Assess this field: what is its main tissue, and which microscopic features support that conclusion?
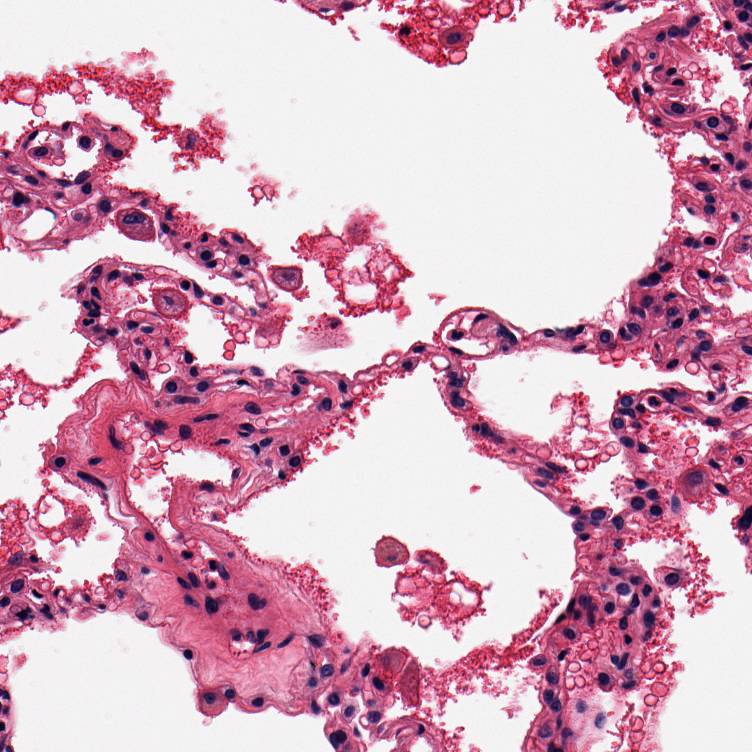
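First, the field shows alveolus: thin branching septa enclose large, mostly empty spaces.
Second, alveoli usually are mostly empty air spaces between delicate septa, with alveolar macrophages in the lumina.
Third, large rounded cells with ample pink cytoplasm and one round nucleus lie free in the spaces. Last, no glands, cartilage or fat appear.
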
